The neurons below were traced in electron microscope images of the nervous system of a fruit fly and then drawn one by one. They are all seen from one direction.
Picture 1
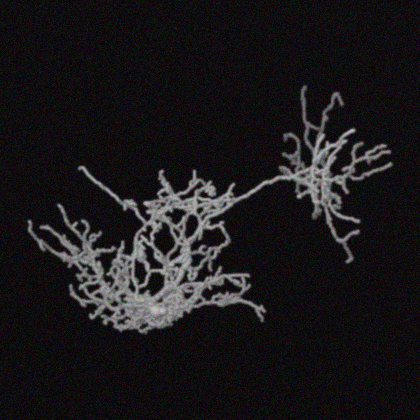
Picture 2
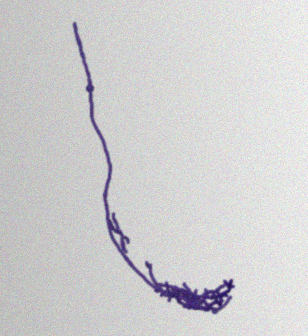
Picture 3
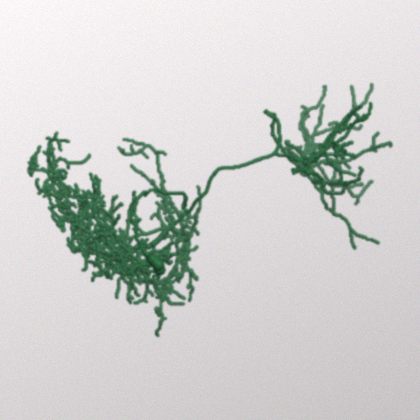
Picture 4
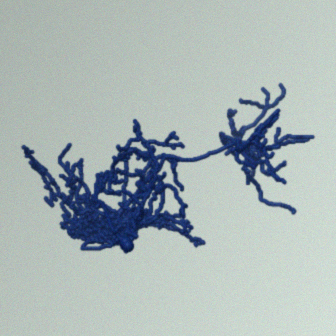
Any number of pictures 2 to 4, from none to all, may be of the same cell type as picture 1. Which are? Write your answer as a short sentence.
Picture 3 and picture 4 are of the same cell type.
